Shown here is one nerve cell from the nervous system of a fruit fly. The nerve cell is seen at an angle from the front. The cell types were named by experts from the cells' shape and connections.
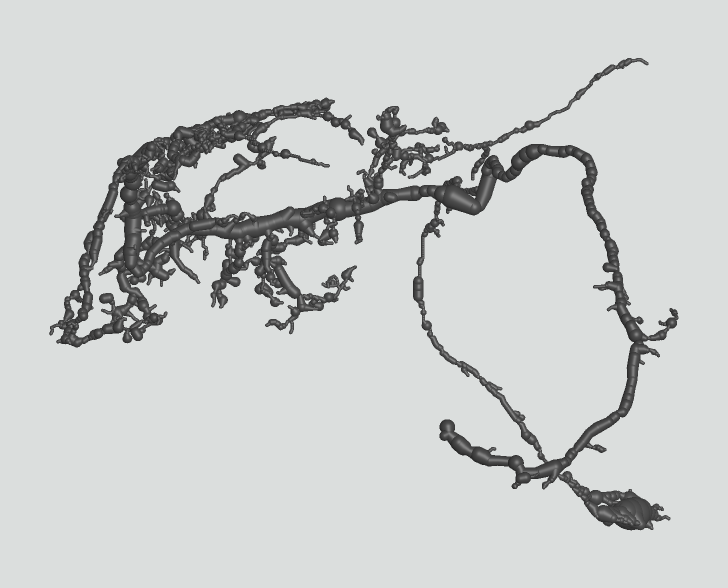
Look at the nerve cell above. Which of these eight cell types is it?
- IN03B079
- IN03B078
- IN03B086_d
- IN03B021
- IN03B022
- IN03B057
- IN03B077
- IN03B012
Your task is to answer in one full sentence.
The cell type name for this neuron is IN03B012.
